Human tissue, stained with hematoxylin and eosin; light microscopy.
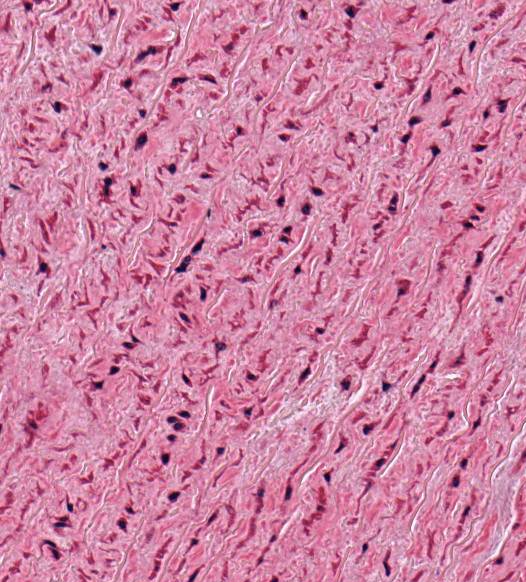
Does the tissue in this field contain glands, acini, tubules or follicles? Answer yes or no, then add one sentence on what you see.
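No. The whole field is filled by a uniform pink fibrillary tissue with no epithelium or glands.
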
